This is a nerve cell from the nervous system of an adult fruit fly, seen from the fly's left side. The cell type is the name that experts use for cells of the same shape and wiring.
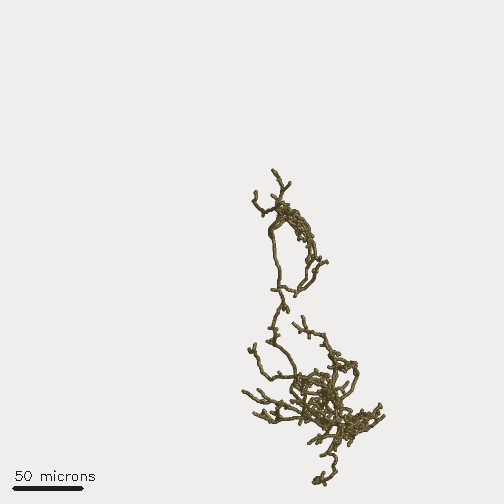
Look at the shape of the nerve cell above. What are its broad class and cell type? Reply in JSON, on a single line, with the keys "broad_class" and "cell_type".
{"broad_class": "central-brain intrinsic neuron", "cell_type": "GNG290"}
